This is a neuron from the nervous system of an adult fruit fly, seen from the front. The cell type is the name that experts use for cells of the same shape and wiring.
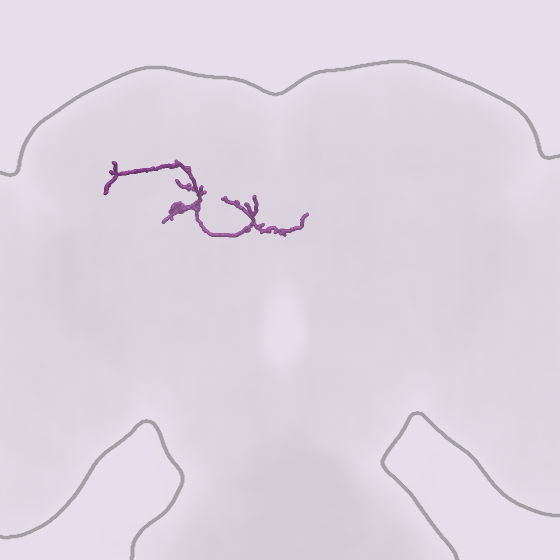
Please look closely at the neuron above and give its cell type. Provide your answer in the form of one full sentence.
This neuron is typed as CB1876.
